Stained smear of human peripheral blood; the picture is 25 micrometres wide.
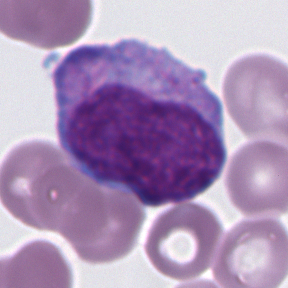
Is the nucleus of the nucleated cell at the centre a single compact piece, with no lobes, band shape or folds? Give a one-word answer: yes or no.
Yes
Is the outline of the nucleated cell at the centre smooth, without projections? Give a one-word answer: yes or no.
No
